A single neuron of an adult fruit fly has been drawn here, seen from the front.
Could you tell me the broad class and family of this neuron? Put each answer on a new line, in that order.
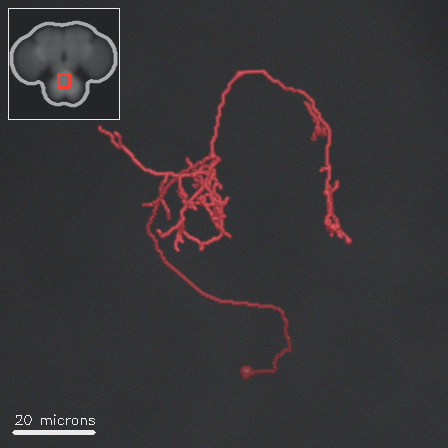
nerve-cord intrinsic neuron
hemilineage 06A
